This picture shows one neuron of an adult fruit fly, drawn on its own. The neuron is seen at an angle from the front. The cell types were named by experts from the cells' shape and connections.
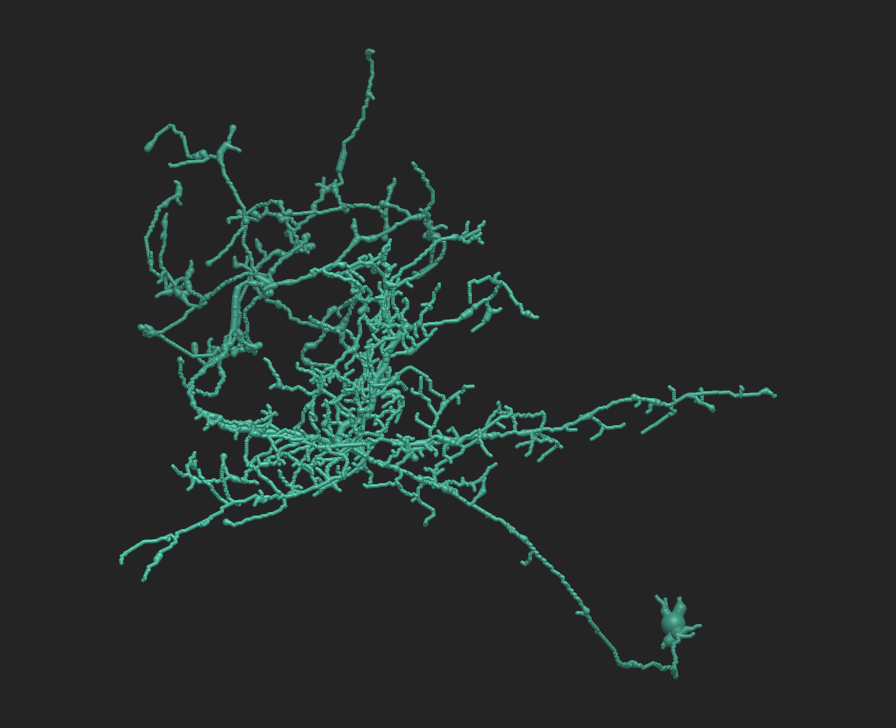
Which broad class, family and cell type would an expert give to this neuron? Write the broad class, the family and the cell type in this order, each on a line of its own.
nerve-cord intrinsic neuron
hemilineage 07B
IN07B022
